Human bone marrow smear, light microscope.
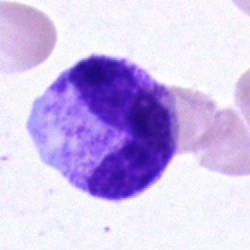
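Band neutrophil in the middle of the marrow smear: the nucleus takes up the upper and right parts of the cell, leaving cytoplasm on the left, and its border toward that cytoplasm is indented. Dark purple, densely condensed chromatin; fine purple granules dot the cytoplasm.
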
